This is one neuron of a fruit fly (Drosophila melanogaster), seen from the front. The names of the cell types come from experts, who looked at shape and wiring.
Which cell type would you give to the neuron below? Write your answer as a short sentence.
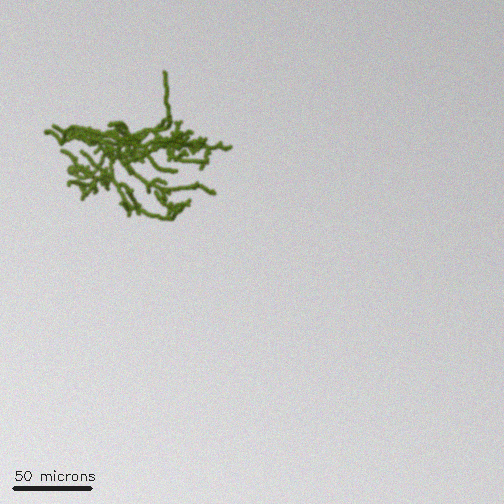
The cell type is CB4245.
